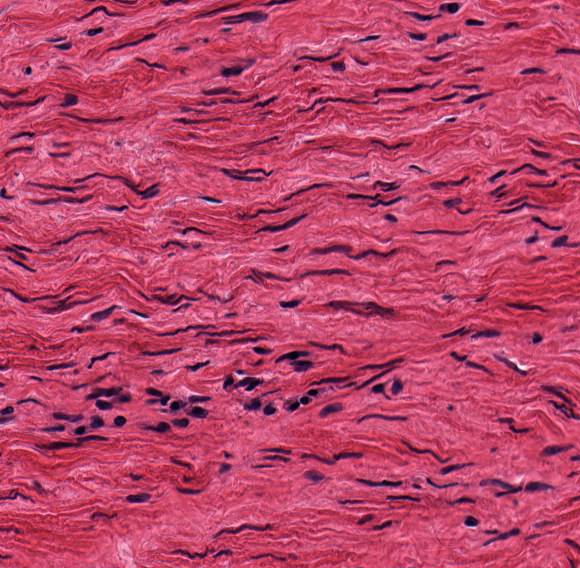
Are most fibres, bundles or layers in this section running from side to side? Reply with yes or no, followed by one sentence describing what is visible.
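Yes. The whole field is made of closely packed fibres running roughly horizontally from side to side.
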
